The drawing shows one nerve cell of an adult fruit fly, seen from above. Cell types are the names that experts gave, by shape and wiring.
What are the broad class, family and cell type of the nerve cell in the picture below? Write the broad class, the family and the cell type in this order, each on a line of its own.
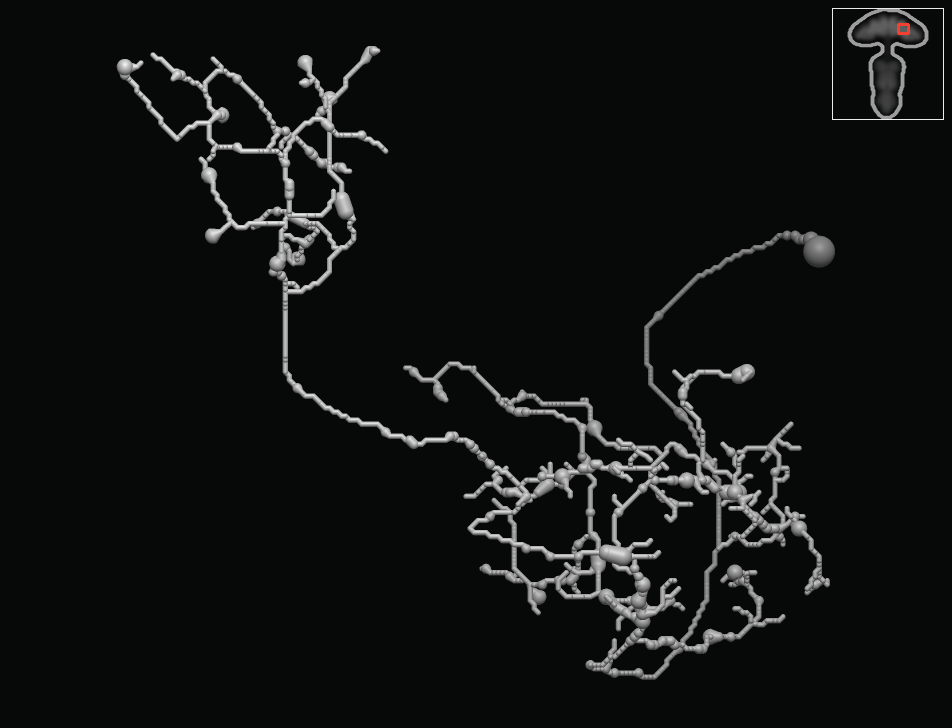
central-brain intrinsic neuron
hemilineage LHa3
CB2743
